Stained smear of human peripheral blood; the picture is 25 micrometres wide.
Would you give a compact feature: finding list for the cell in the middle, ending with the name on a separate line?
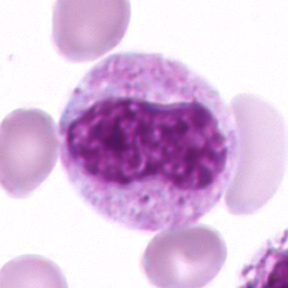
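Outline: round and smooth
Surface: no projections
Nucleus: elongated, lying horizontally across the cell
Nuclear shape: narrowed near the middle, waisted and bean-like
Name: metamyelocyte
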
